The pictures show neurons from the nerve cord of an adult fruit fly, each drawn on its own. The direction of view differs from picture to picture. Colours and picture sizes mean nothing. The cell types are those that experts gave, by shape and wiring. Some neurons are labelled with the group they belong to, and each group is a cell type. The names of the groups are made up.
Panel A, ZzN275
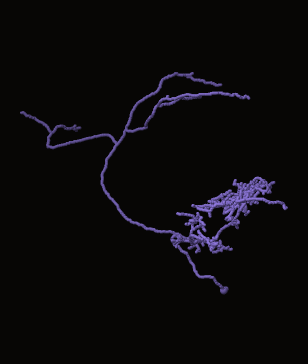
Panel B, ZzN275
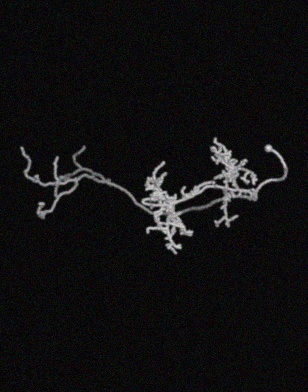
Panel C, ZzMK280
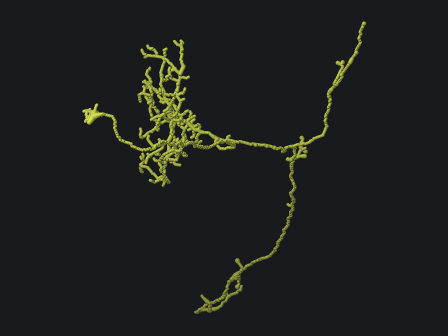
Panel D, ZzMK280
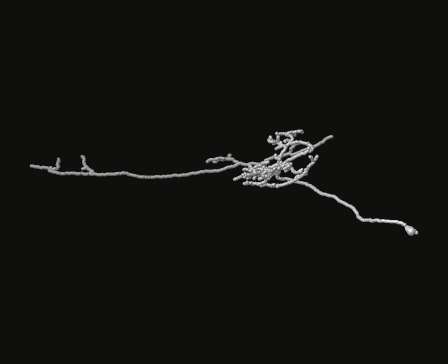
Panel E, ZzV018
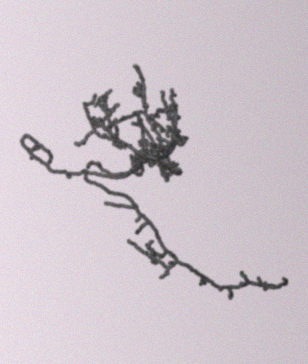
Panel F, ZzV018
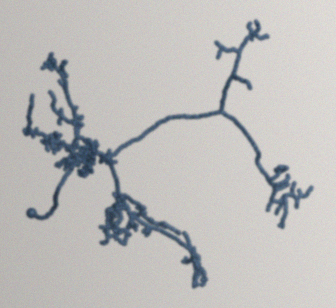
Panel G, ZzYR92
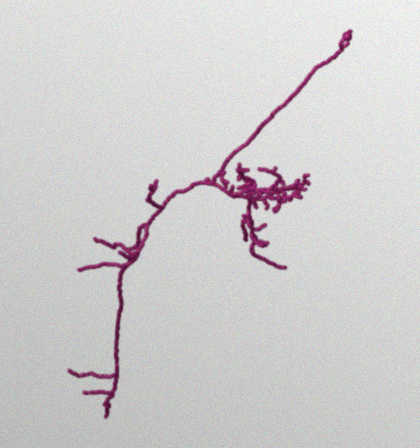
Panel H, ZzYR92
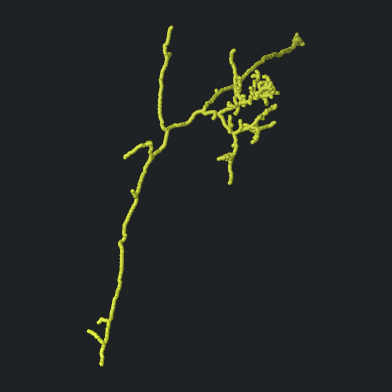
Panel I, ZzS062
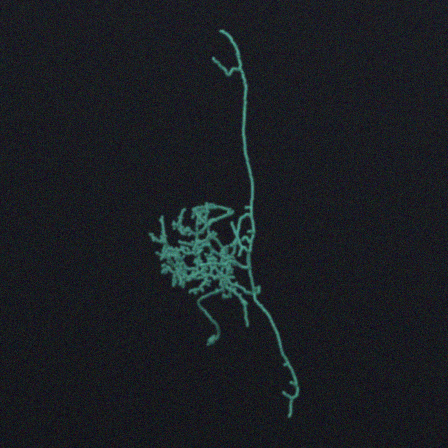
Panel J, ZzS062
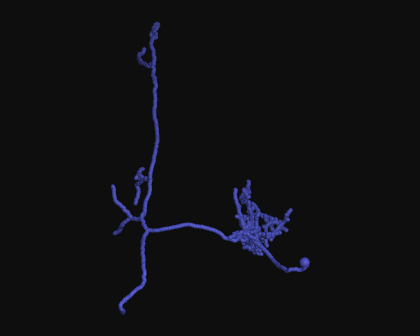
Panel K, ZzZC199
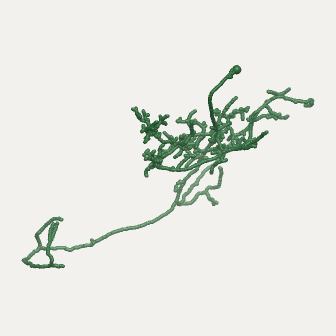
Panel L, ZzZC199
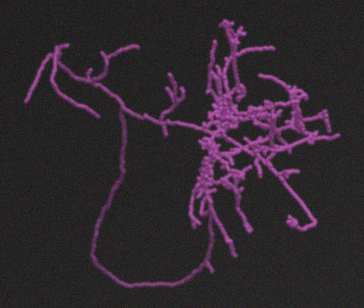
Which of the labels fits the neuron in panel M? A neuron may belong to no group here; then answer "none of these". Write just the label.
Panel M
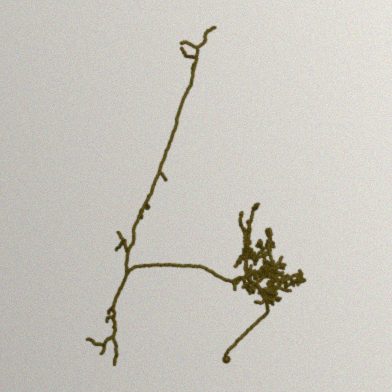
ZzS062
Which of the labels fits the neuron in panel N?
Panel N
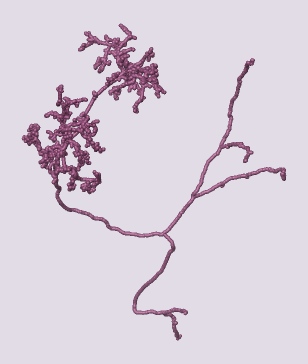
ZzN275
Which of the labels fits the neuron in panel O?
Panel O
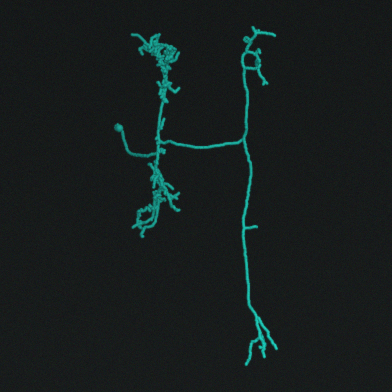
ZzS062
